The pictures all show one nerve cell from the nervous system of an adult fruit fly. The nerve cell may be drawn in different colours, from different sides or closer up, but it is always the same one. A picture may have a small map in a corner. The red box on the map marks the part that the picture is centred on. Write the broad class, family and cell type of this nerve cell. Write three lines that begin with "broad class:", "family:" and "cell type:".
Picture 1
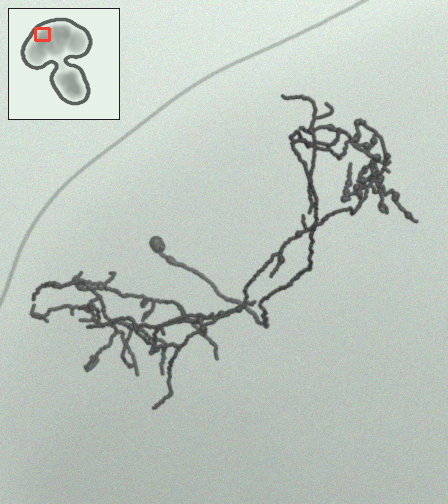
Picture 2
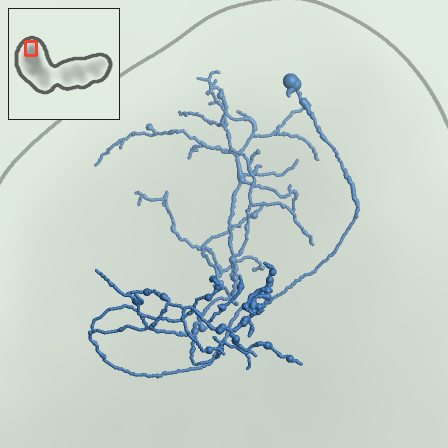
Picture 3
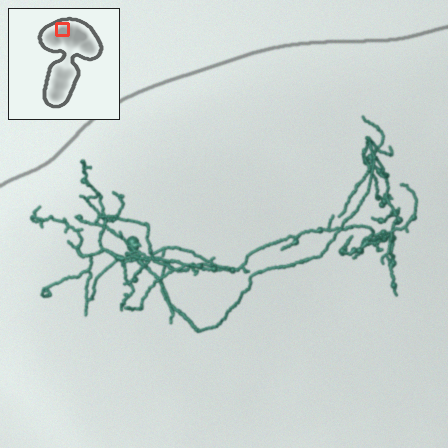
broad class: central-brain intrinsic neuron
family: hemilineage VLPd&p1_posterior
cell type: CB1200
